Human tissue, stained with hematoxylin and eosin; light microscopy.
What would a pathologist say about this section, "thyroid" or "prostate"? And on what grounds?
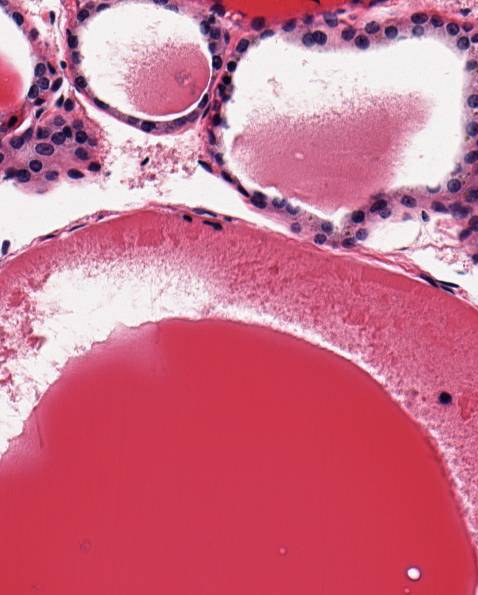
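It is thyroid. Look between the follicles and you'll find the stroma scant.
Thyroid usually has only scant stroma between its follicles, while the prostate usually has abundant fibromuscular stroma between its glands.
At the top, the smaller follicles are lined by a single layer of cuboidal cells with round, dark nuclei. The large follicle has a flattened lining with thin, elongated nuclei, and its centre holds deep pink, homogeneous colloid.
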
